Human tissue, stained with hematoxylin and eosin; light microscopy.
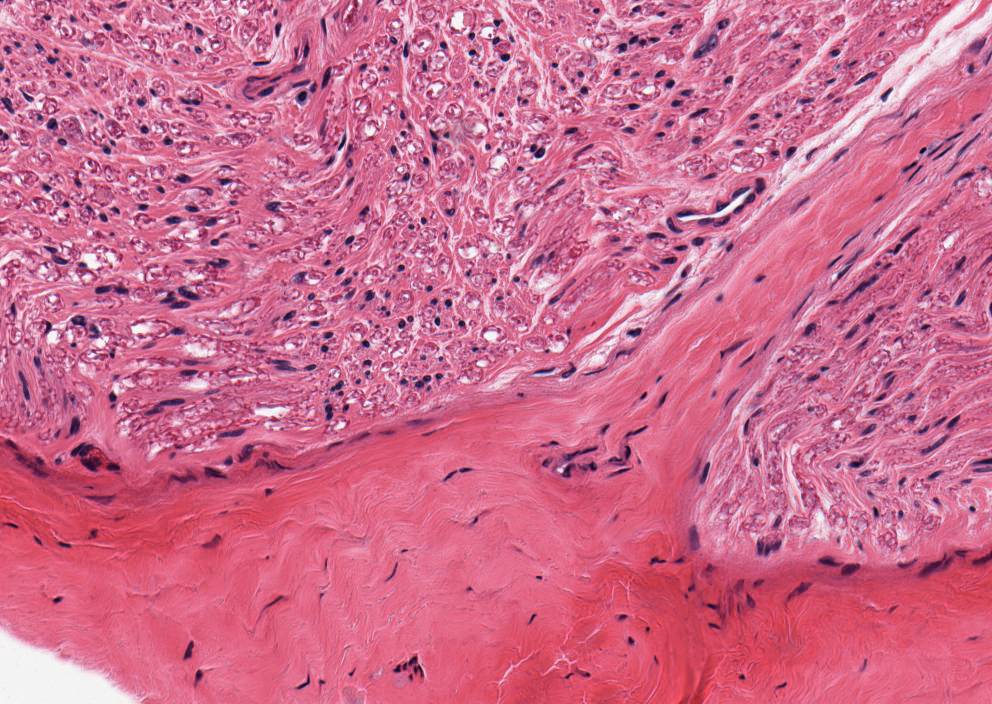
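Tibial nerve, haematoxylin and eosin stain. Upper field: bundles of fine fibres, with small, dark, often elongated nuclei scattered within. Lower field: dense, deeply eosinophilic connective tissue with only sparse, thin, spindle-shaped nuclei. Lower edge of each bundle outlined by a thin layer of flattened cells with elongated nuclei.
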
